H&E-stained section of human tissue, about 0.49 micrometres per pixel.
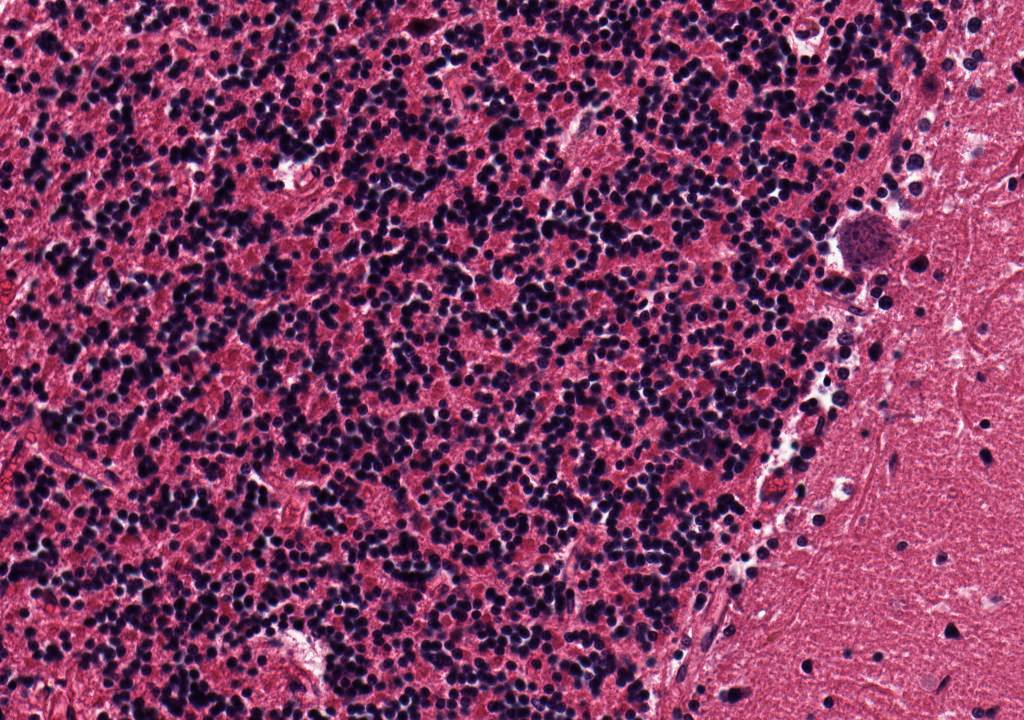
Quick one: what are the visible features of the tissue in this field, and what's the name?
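So, the left two-thirds is packed with small, round, darkly stained nuclei, little cytoplasm showing around them. A diagonal border, upper right to lower middle, separates this from a paler pink right-hand zone, finely fibrillar, with only scattered small dark nuclei. This is cerebellum.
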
